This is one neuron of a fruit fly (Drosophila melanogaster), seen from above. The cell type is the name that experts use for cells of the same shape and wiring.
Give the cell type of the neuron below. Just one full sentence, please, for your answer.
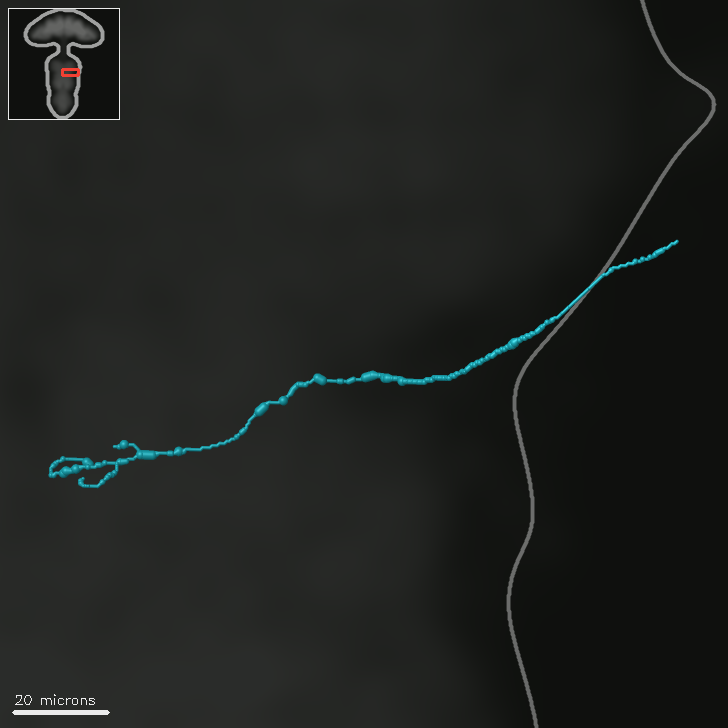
Under the cell type WG1 falls this neuron.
